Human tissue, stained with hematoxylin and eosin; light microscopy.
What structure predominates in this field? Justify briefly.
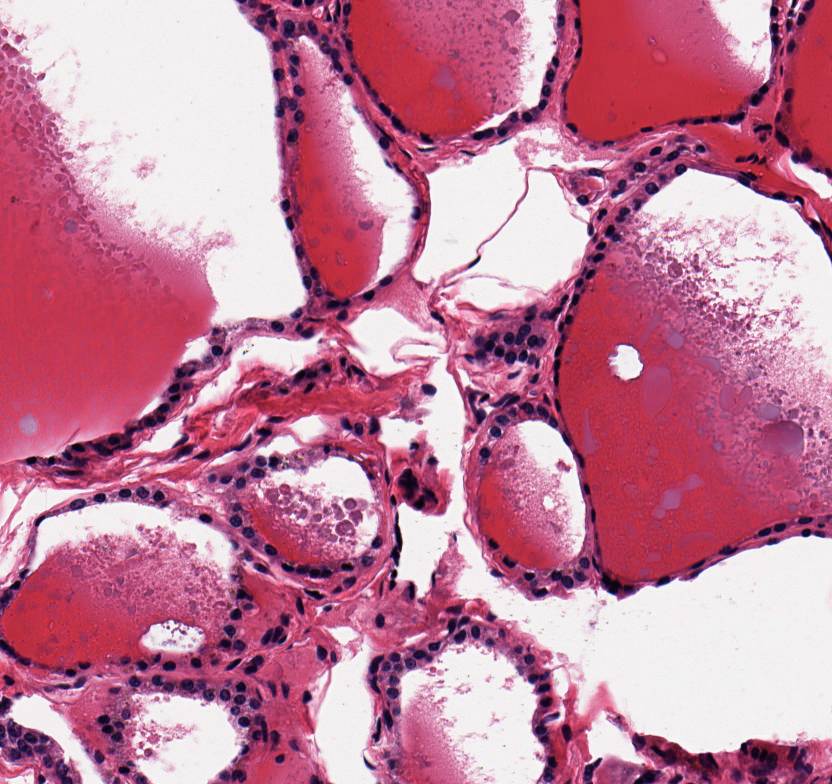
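Throughout the field the repeating structure is the thyroid follicle. First, closed rounded follicles of varying size pack side by side, largest at right and upper left, smaller at lower left and centre.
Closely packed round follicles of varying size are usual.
Second, deep pink, eosinophilic colloid fills them. Third, each has a single lining layer of flattened to low cuboidal epithelial cells.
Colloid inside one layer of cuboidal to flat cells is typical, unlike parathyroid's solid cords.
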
